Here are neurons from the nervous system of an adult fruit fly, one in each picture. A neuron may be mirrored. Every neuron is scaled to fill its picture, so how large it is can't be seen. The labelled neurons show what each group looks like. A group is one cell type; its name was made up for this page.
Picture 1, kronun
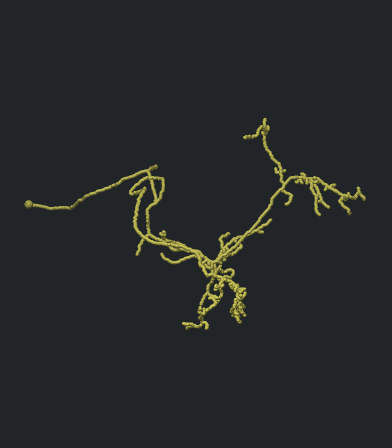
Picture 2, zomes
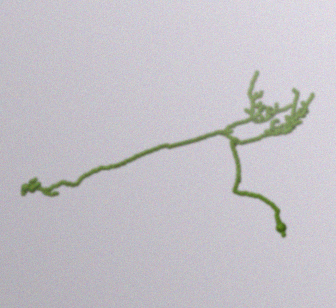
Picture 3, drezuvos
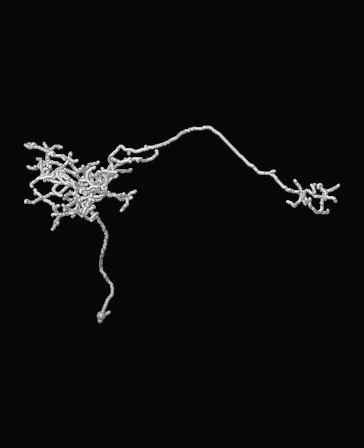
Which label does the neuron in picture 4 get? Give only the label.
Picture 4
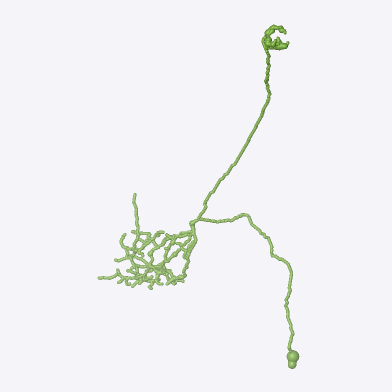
zomes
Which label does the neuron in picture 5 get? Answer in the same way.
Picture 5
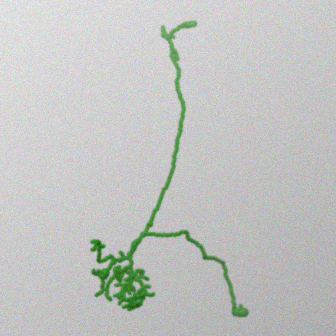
zomes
